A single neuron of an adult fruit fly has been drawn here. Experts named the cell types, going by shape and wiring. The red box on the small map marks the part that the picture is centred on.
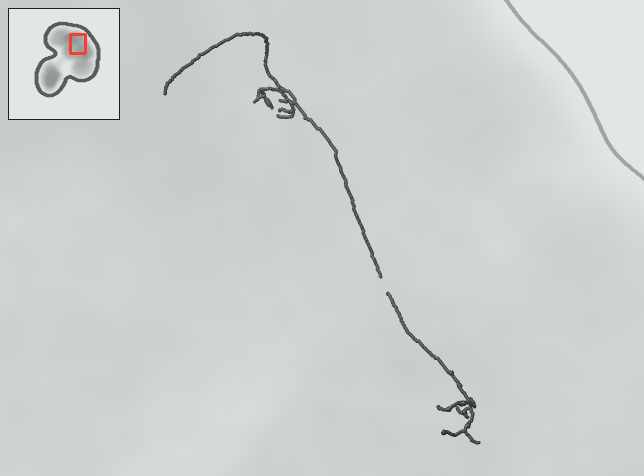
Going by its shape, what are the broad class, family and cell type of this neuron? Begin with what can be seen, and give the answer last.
No cell body is drawn. It has a dozen or fewer branch ends. Its broad class is sensory neuron entering the brain. The name of its family is class olfactory. Its cell type is ORN_DL1.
